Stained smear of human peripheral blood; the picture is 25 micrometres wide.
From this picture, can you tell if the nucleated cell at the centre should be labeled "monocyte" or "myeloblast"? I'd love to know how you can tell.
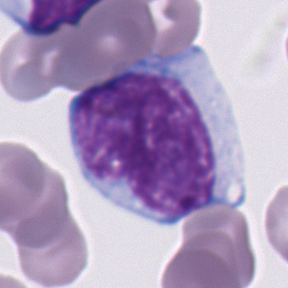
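It's a myeloblast, not a monocyte.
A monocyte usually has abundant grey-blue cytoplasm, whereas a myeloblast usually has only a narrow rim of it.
Here the cytoplasm is pale blue and lies as a rim around the nucleus, widest on the right. The edge of that cytoplasm is a deeper blue than its interior, and the cell outline is angular, with several fairly straight sides.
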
